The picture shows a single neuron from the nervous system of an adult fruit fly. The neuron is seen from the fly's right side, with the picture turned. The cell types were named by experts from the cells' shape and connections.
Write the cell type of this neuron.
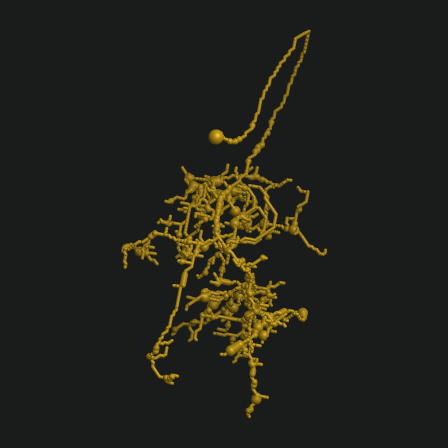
CB2678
